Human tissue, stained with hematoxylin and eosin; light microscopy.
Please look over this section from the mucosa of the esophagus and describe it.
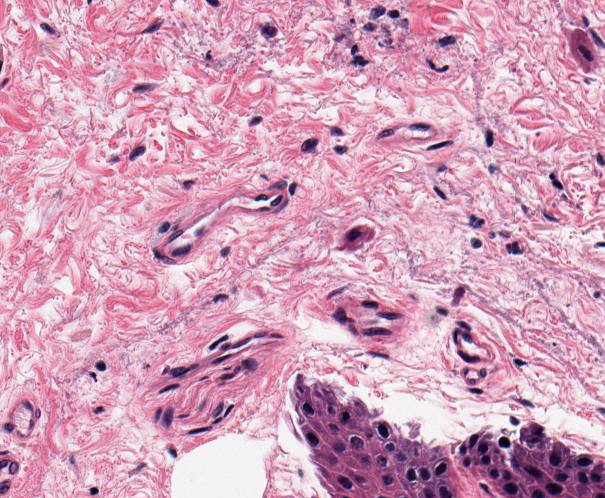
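Most of the field is pink fibrous stroma; epithelium appears only in the bottom right corner. Several small thin-walled vessels lined by elongated nuclei lie scattered through the centre and left of the stroma. Stromal nuclei are sparse, small and dark, many spindle-shaped. No fat cells appear.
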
